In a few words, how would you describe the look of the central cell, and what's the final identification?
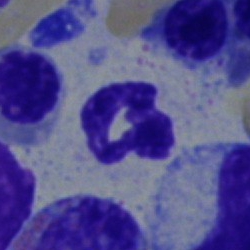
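A small, roughly triangular hole lies in the middle of the nucleus. The cytoplasm is plentiful and pale blue-grey, with fine pinkish granules scattered sparsely through it. The outer border of the cell is indistinct. The cell is a segmented neutrophil.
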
